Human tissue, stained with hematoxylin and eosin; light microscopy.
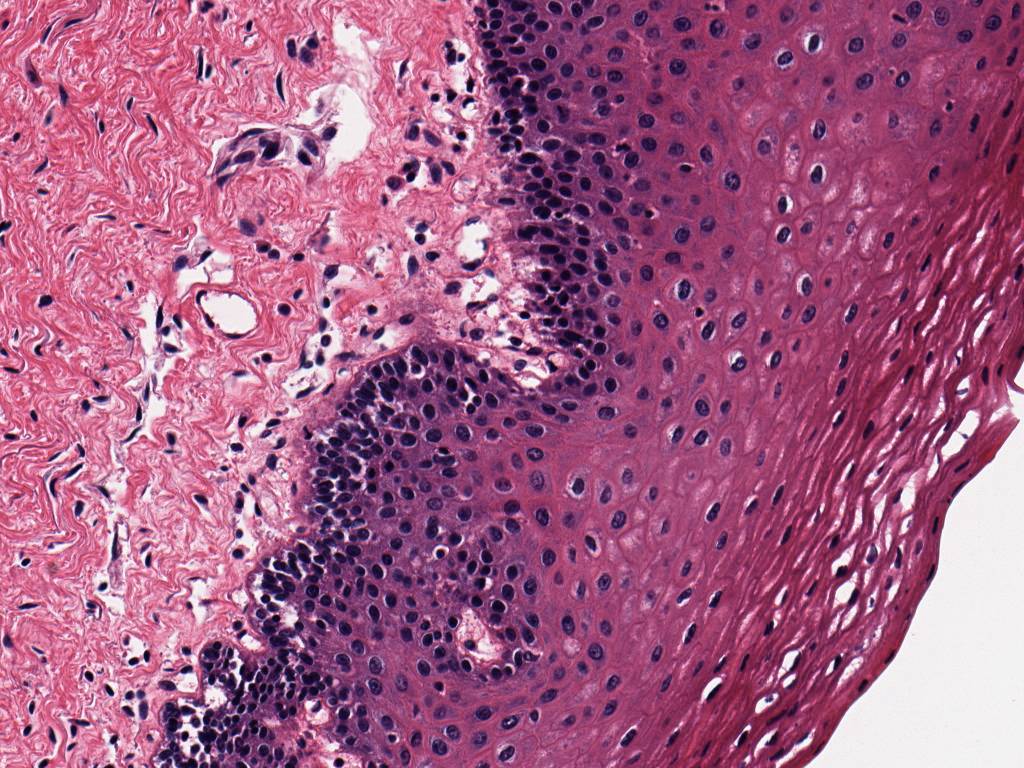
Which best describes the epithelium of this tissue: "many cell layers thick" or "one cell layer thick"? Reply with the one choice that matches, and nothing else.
Many cell layers thick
